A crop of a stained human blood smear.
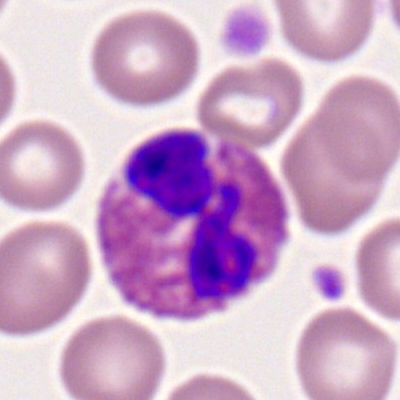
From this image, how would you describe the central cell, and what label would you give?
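Look first at the nucleus: it is divided into two lobes. Follow the narrow strand of nuclear material that joins them. Notice that the chromatin is dense and stains dark purple. Now the cytoplasm: it is packed with coarse pink-red granules. This cell is an eosinophil.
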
